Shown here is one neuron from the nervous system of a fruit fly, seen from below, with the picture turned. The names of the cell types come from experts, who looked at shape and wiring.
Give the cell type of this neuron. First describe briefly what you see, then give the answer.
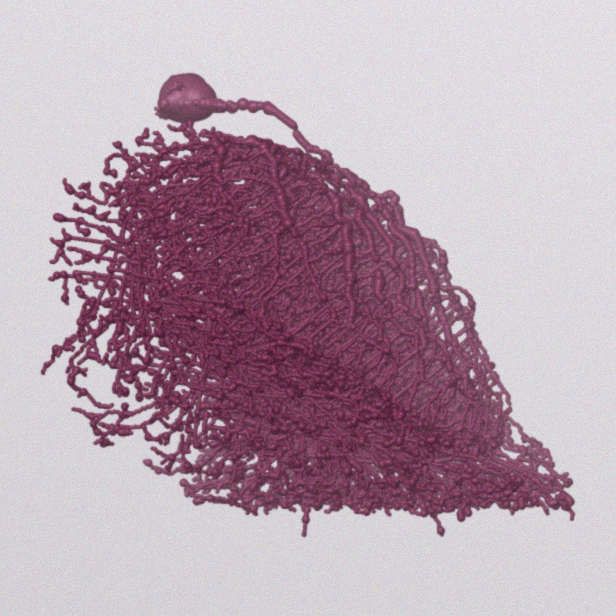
More than a hundred branch ends can be seen. In this view it is about as wide as it is tall. Its broad class is optic-lobe intrinsic neuron. The cell type is Am1.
